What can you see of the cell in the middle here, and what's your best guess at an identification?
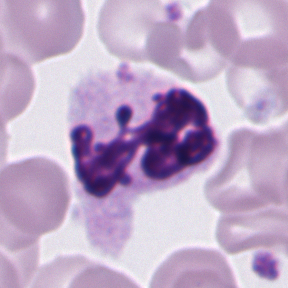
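Abundant, pale pinkish-lilac cytoplasm carries fine, faint lilac granules scattered through it. The chromatin is dark purple and coarsely clumped. From the upper edge of the nucleus, a small round knob projects on a thin stalk. The cell is a segmented neutrophil.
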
